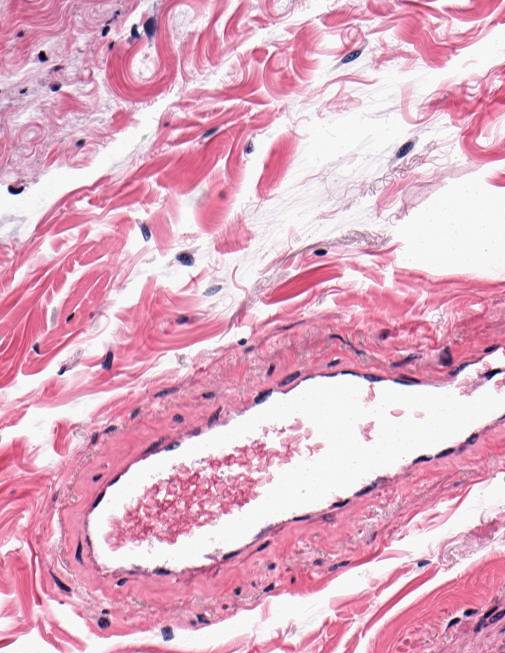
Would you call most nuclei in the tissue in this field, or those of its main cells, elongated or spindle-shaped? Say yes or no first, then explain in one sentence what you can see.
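Yes. Small dark spindle-shaped nuclei lie sparsely scattered among the collagen bundles.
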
